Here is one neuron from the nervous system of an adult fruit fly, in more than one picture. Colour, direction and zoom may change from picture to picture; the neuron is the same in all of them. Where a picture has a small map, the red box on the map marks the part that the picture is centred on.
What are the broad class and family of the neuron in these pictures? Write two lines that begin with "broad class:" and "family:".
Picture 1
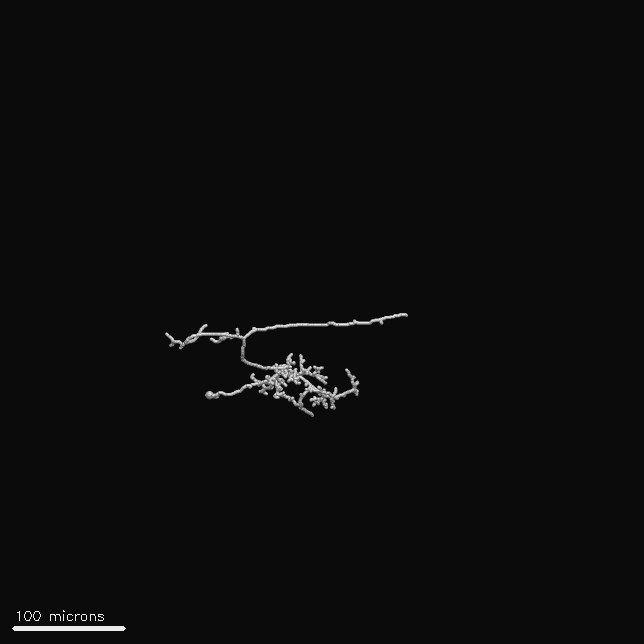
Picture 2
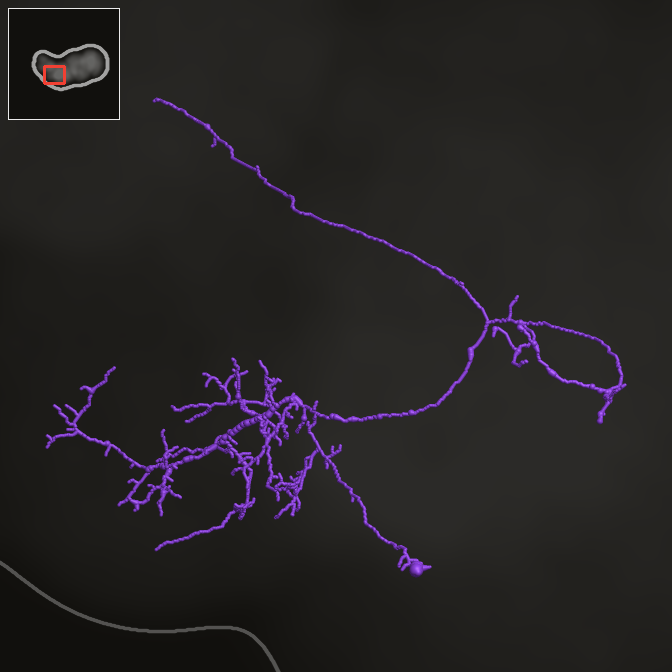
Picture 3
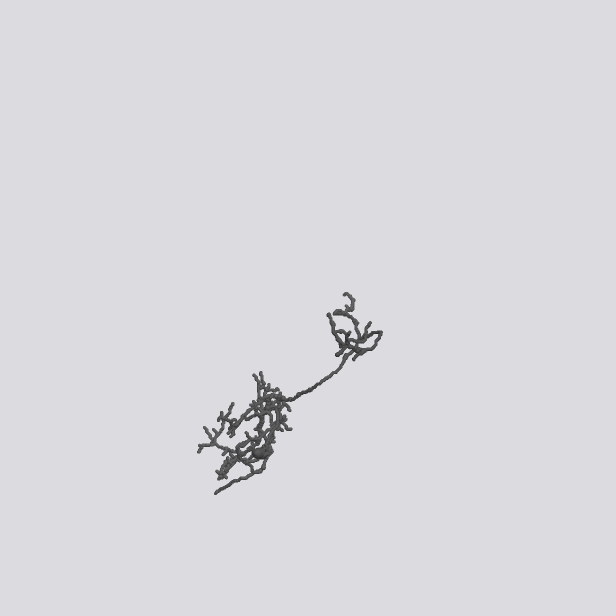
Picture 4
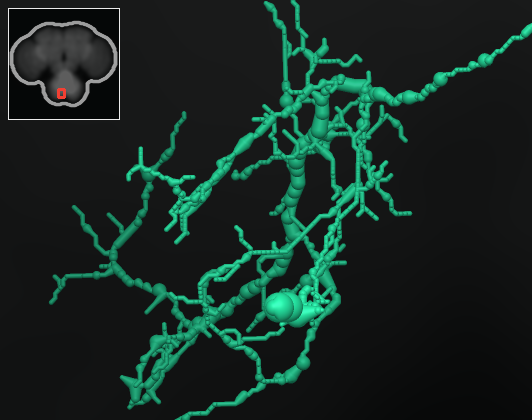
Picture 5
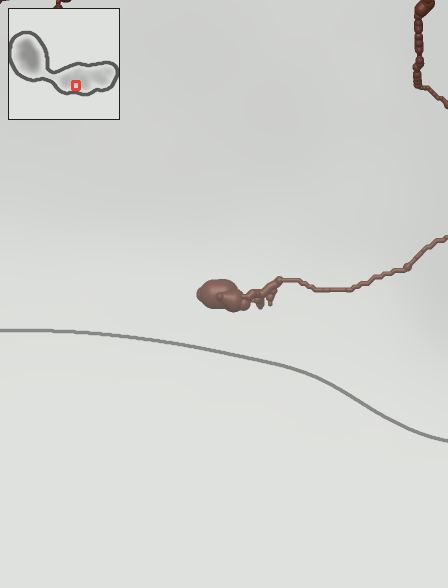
broad class: nerve-cord intrinsic neuron
family: hemilineage 10B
